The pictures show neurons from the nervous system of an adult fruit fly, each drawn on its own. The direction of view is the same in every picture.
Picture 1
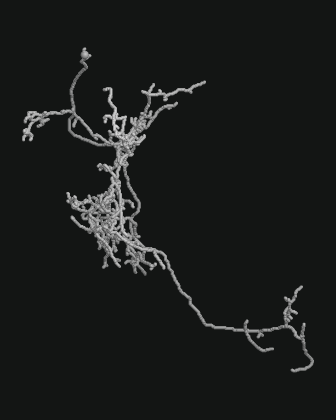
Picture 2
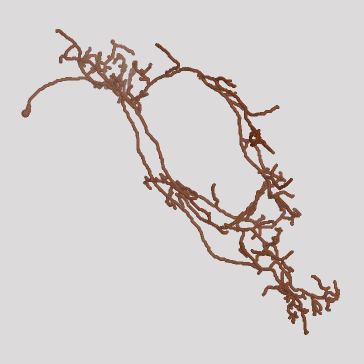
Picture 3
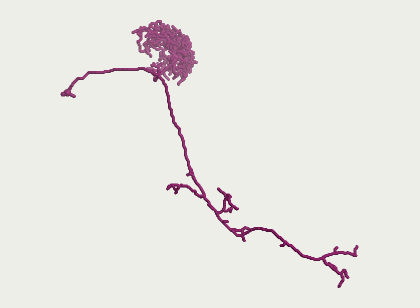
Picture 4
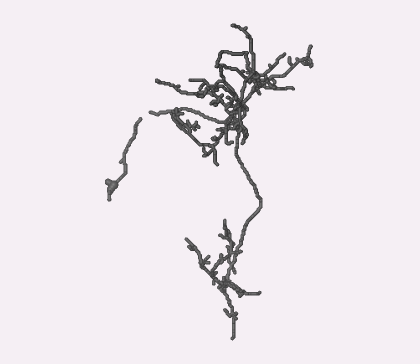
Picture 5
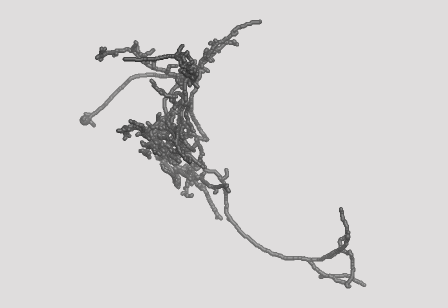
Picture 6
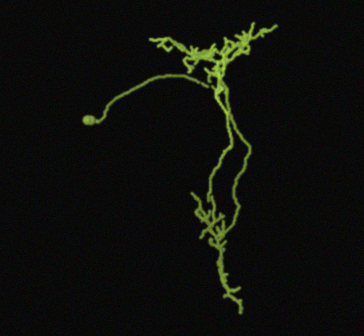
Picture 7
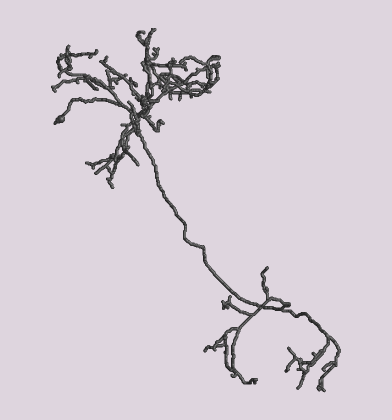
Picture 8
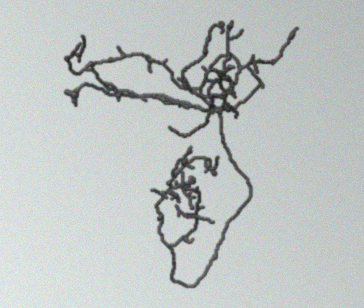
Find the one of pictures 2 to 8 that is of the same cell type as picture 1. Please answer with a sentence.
The neuron in picture 5 is of the same cell type.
